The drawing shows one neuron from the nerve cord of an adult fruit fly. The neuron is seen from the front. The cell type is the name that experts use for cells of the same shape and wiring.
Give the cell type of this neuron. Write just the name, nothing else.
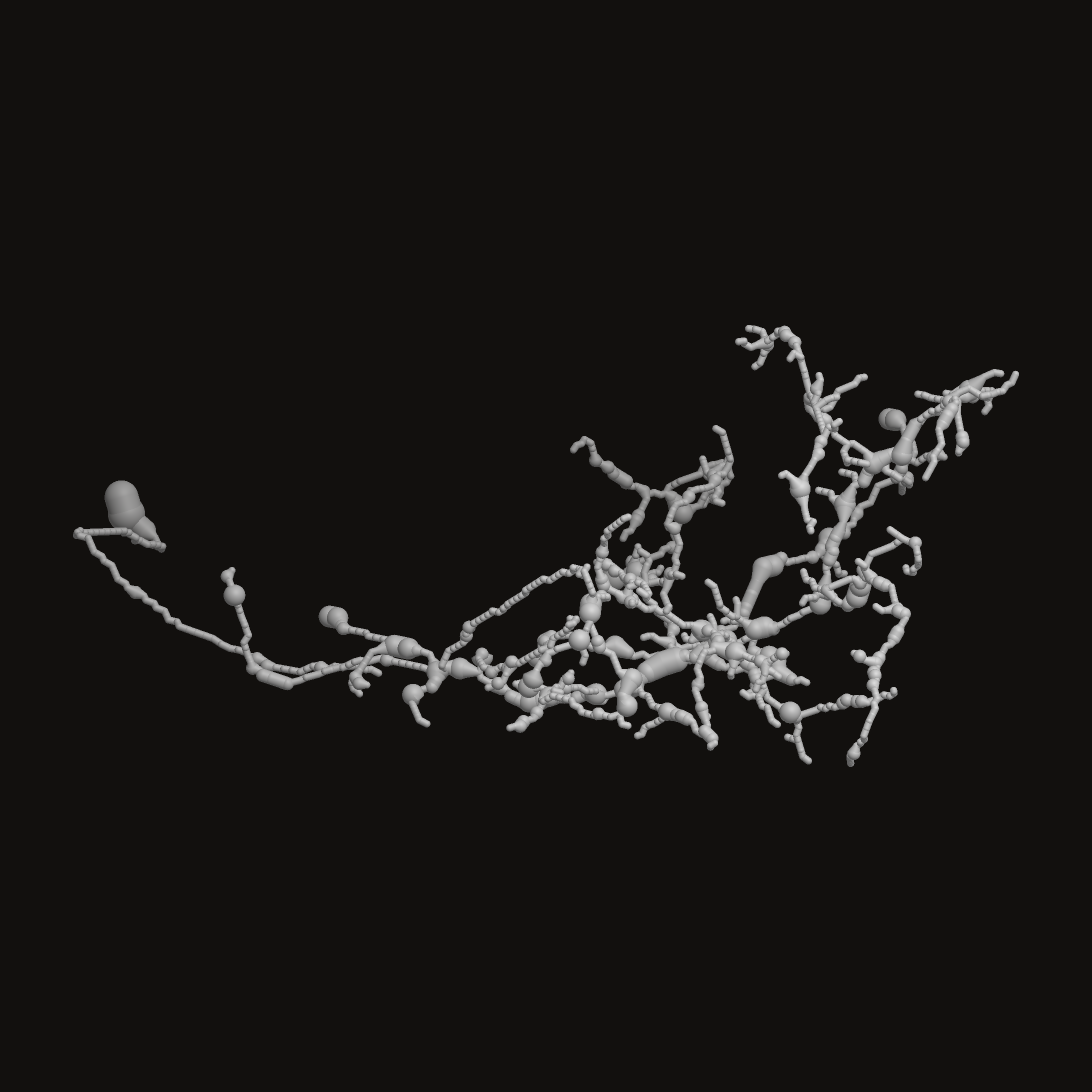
IN20A.22A089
